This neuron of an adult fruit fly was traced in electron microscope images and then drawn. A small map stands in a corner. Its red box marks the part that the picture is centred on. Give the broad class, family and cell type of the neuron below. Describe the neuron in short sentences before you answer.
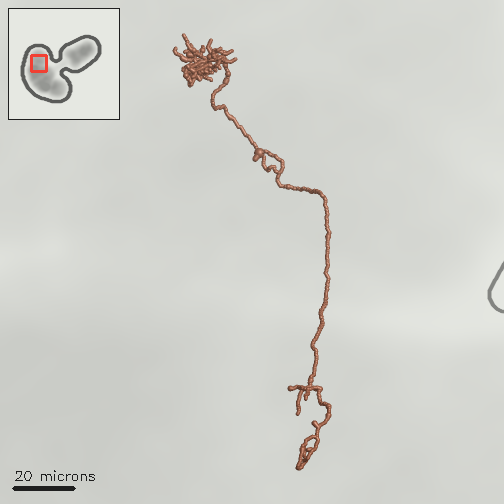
It lies in the brain. From top to bottom in the picture it spans about 150 microns. This is a visual projection neuron. Its family is LPC. Its cell type is LPC1.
